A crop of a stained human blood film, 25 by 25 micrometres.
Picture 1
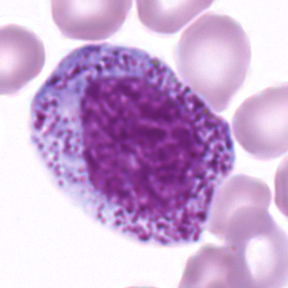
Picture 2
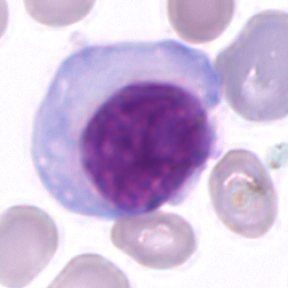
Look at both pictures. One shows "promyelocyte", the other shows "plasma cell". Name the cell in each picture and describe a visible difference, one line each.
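In picture 1 we see a promyelocyte: Numerous purple-red granules fill the cytoplasm all around the nucleus.
In picture 2 we see a plasma cell: No granules can be seen in the cytoplasm.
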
